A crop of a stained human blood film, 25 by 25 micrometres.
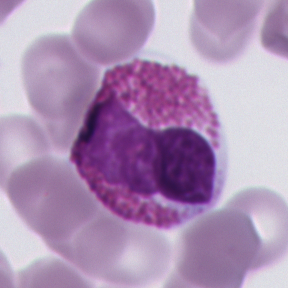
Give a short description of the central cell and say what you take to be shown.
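Two lobes make up the nucleus, and its chromatin is dense and dark purple. Coarse, round, reddish-pink granules pack the cytoplasm, and they're of fairly even size all the way through. It's about 14 micrometres across. This is an eosinophil.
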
